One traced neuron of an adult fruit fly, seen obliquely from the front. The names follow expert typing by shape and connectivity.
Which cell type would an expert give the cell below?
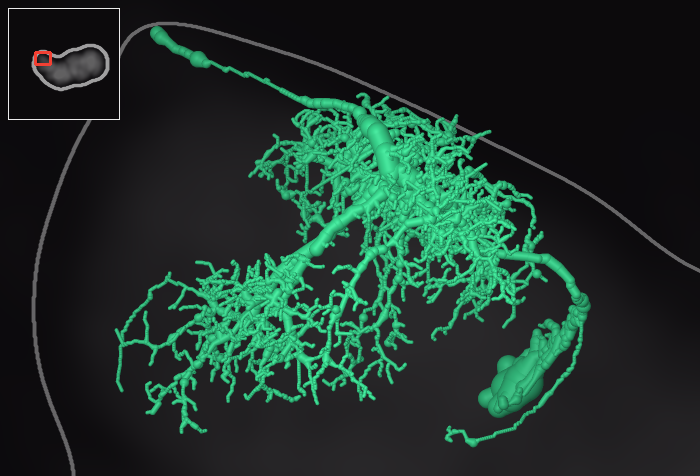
MNad19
